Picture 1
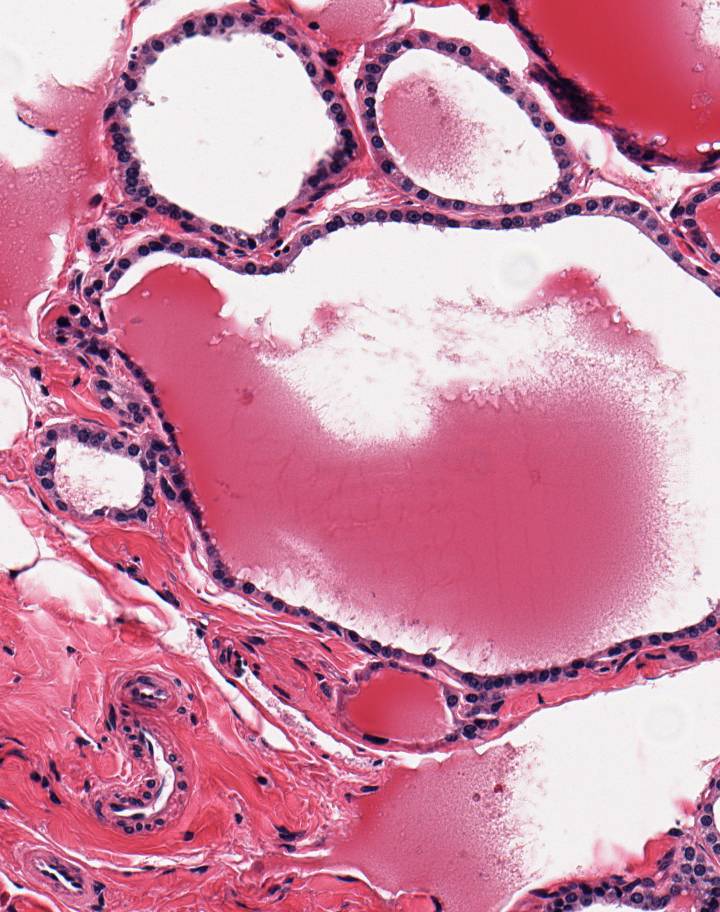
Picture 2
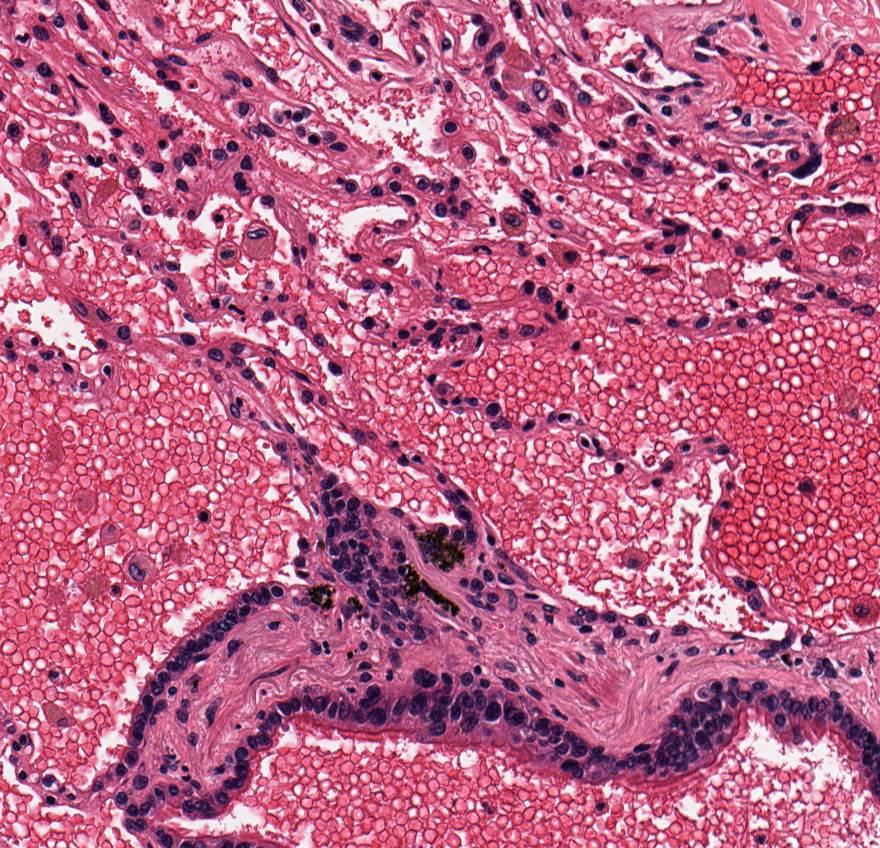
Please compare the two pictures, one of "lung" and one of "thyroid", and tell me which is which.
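Thyroid is picture 1; lung is picture 2. Thyroid: closely packed rounded follicles of widely varying size, the largest in the centre. Lining: a single layer of flattened to low cuboidal epithelial cells, nuclei small, round, dark, evenly spaced in one row, not overlapping. Lower left corner: dense pink fibrous stroma with a small thick-walled blood vessel.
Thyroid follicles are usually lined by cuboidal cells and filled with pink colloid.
Lung: most of the field taken up by spaces packed with closely crowded red blood cells. Among them, scattered large round cells with abundant pink-brown cytoplasm and a single round nucleus. Lower field: a wavy band of epithelium with crowded, darkly stained nuclei; clumps of black granular pigment in the connective tissue just above it, near the centre.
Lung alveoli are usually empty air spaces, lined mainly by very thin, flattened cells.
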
